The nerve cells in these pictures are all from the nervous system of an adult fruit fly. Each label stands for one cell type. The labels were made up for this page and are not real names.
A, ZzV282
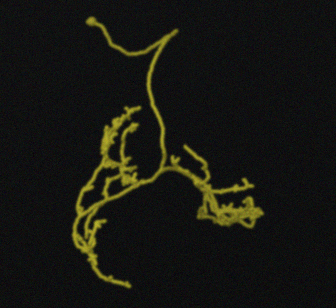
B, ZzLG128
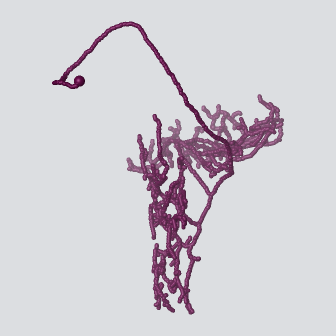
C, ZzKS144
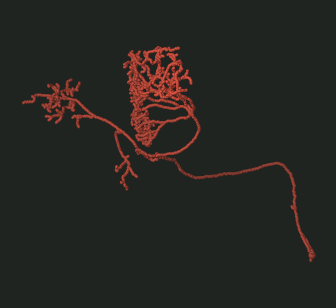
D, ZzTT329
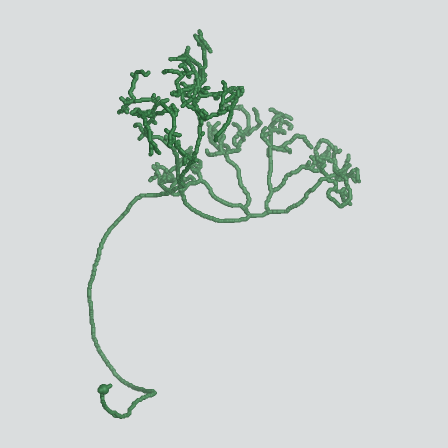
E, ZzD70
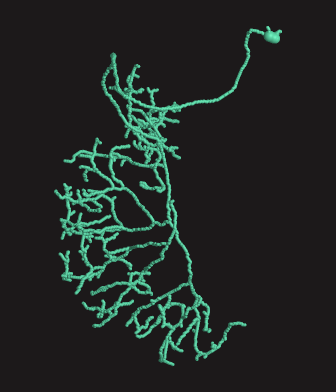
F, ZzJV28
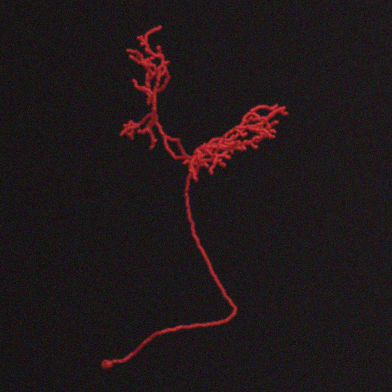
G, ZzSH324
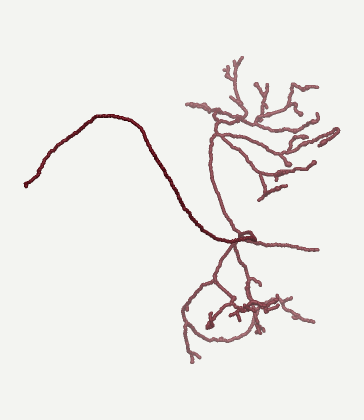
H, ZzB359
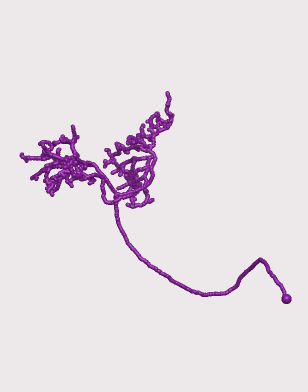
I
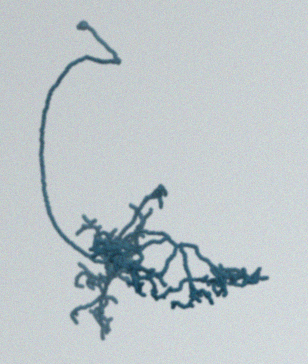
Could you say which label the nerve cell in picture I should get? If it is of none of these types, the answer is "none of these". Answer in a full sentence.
It belongs to ZzLG128.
